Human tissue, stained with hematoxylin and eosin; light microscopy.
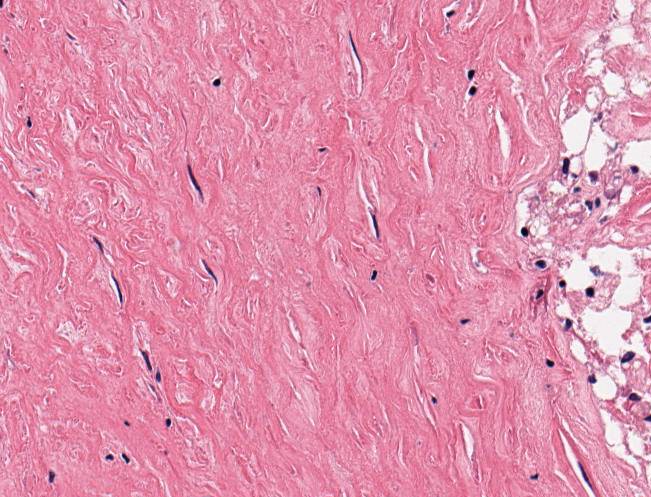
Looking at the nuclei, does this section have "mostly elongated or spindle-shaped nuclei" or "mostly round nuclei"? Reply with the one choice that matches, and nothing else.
Mostly elongated or spindle-shaped nuclei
